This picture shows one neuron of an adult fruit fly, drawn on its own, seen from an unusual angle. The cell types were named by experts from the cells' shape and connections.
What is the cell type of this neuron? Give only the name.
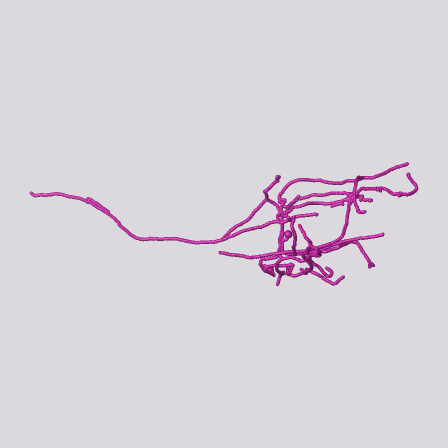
AN09A005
